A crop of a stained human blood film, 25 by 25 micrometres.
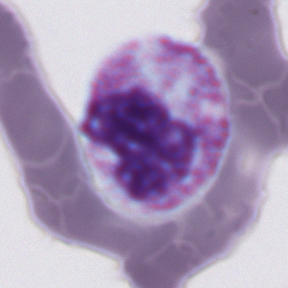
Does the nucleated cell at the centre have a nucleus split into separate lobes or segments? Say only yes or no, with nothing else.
Yes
